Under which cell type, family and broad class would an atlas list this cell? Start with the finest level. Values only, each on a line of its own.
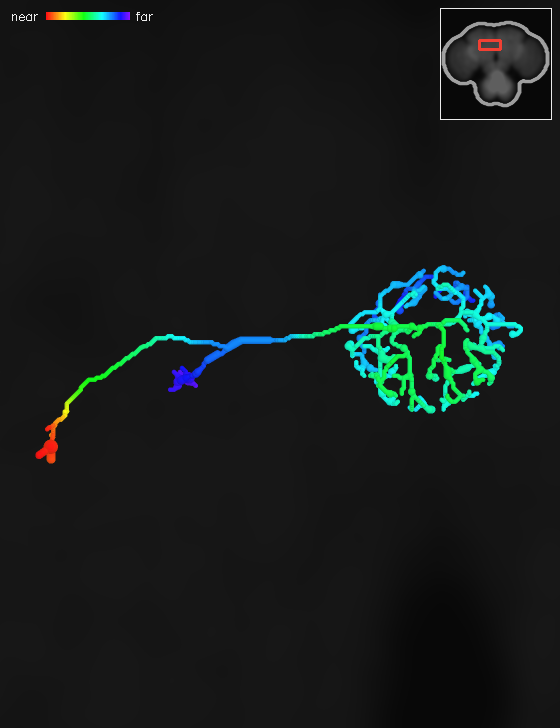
ER3d_a
hemilineage EBa1
central-brain intrinsic neuron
